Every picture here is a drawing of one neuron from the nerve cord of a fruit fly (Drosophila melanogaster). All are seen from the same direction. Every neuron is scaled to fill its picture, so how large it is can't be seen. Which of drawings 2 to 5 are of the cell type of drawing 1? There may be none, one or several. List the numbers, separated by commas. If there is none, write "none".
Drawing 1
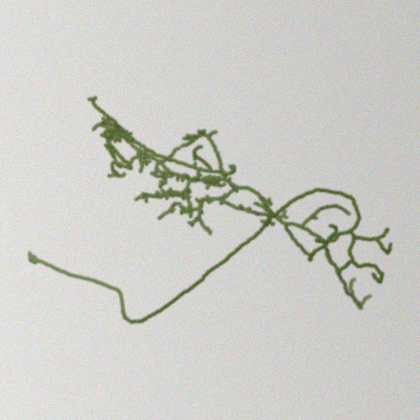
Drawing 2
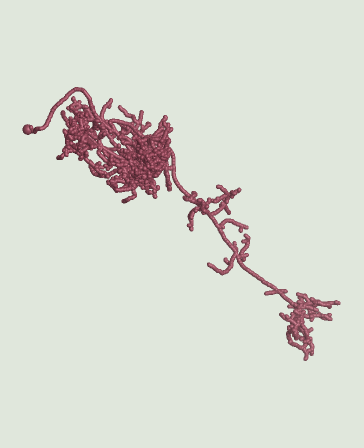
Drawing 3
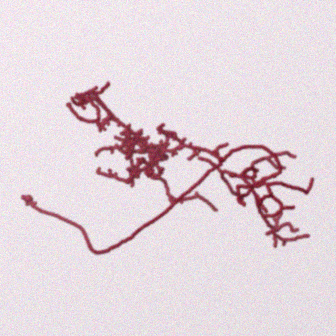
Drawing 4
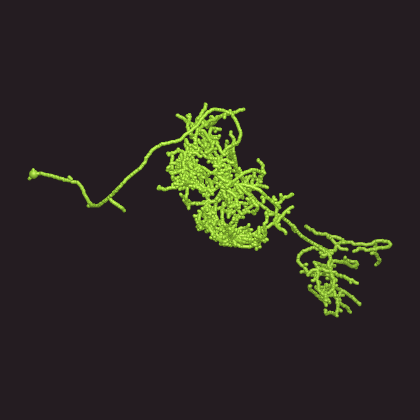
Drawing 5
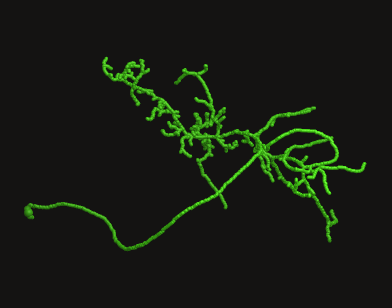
3, 5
